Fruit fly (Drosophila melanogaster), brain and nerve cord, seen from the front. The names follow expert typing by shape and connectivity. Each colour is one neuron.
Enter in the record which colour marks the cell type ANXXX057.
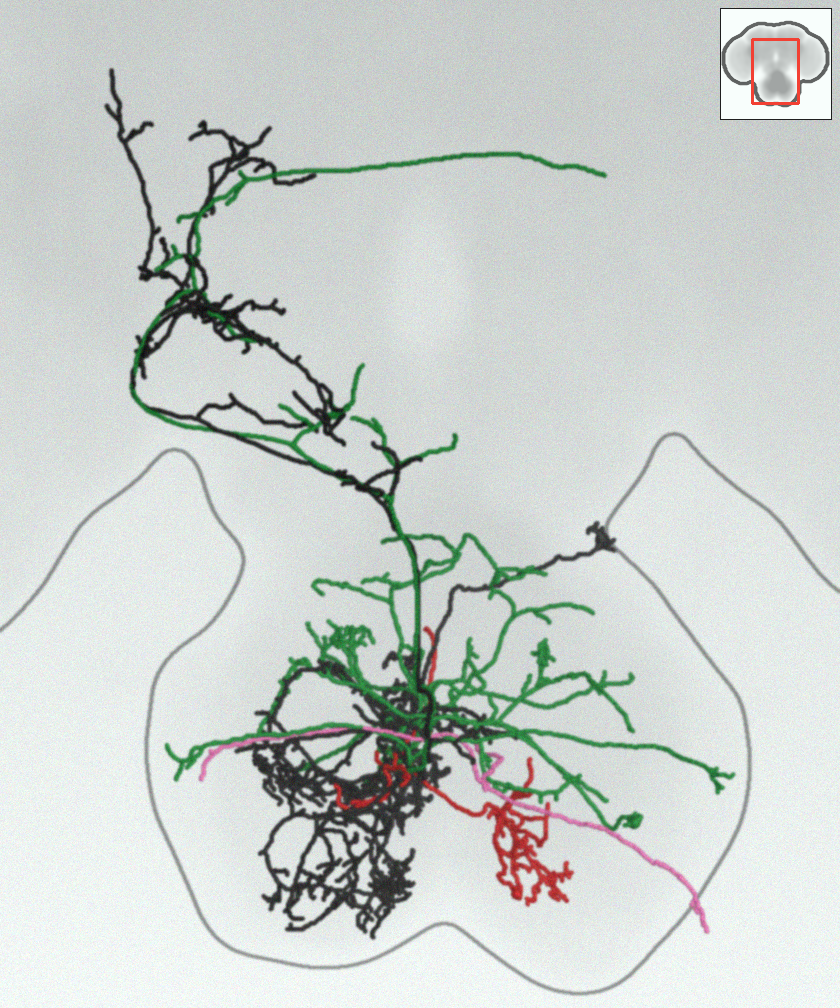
black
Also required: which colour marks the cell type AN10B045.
red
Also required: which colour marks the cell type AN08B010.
green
